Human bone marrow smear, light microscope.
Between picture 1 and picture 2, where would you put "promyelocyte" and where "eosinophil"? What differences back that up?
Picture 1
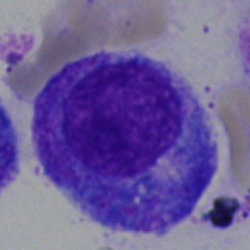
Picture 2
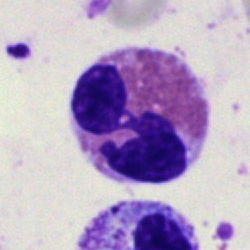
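Quick answer: promyelocyte in picture 1, eosinophil in picture 2. The promyelocyte is round to slightly oval, with deep blue cytoplasm forming a rim that's widest below the nucleus.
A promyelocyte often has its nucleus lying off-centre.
Just outside it at the lower right there's a small dark purple fragment. The eosinophil has a round, smooth outline, and its chromatin is dark purple and densely clumped with no nucleoli showing.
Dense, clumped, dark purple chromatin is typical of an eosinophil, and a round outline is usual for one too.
Its cytoplasm is most plentiful in the upper right part of the cell. Below it, at the bottom edge of the picture, sits another granulated cell. So picture 1 stands out for its deep blue cytoplasm and slightly oval shape, picture 2 for its densely clumped chromatin and smooth round edge.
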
